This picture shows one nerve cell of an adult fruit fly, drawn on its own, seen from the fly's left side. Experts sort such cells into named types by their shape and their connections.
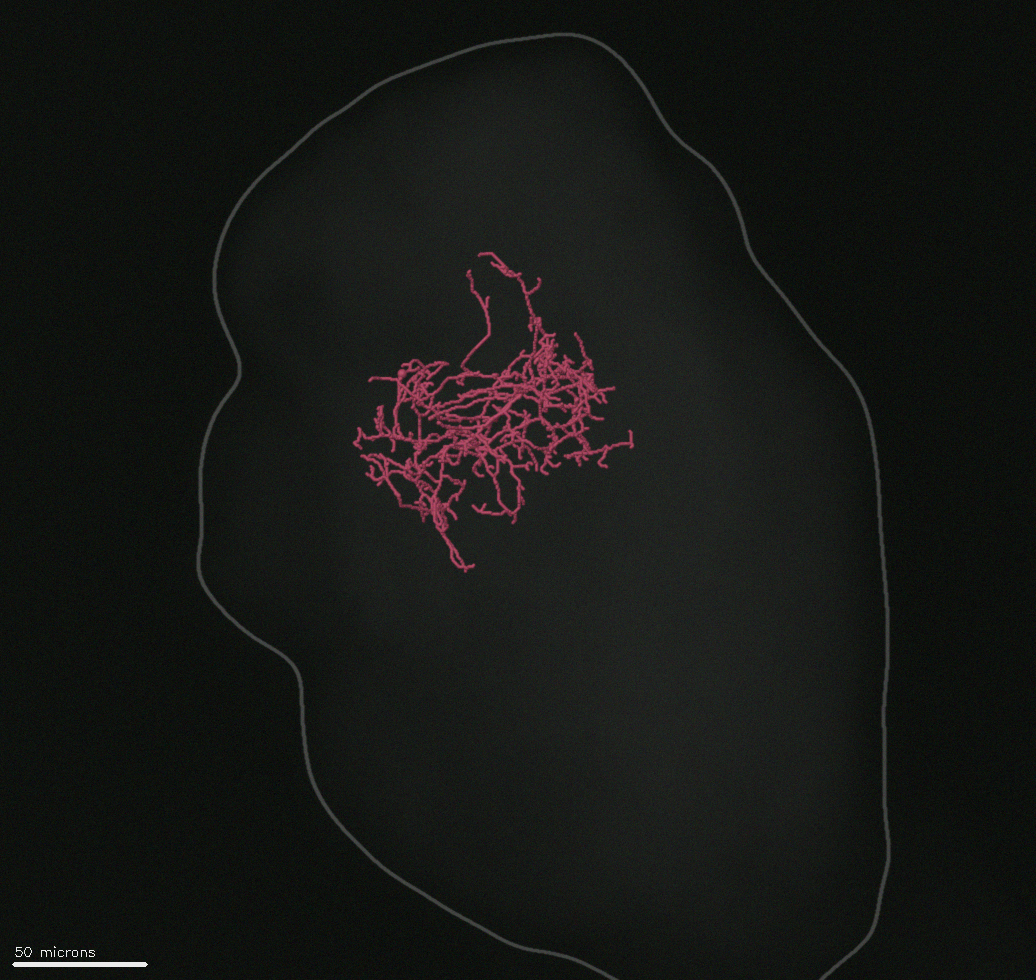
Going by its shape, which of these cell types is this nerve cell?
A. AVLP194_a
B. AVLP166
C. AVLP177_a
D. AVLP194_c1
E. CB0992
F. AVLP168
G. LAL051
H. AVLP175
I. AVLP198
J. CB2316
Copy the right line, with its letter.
J. CB2316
